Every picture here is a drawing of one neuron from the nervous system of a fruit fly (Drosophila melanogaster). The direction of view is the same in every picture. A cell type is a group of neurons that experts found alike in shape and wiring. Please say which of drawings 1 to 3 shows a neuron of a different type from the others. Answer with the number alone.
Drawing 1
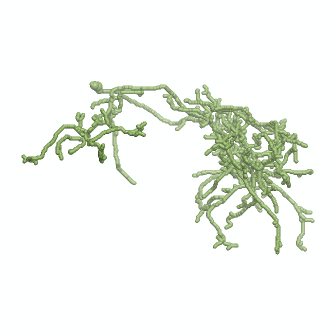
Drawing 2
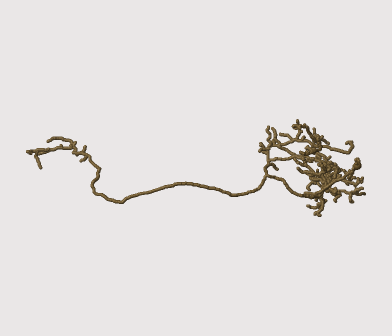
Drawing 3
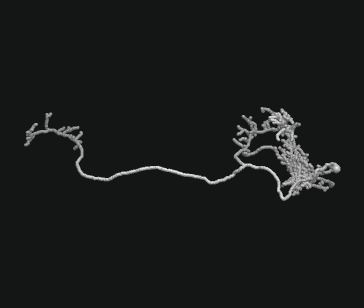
1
